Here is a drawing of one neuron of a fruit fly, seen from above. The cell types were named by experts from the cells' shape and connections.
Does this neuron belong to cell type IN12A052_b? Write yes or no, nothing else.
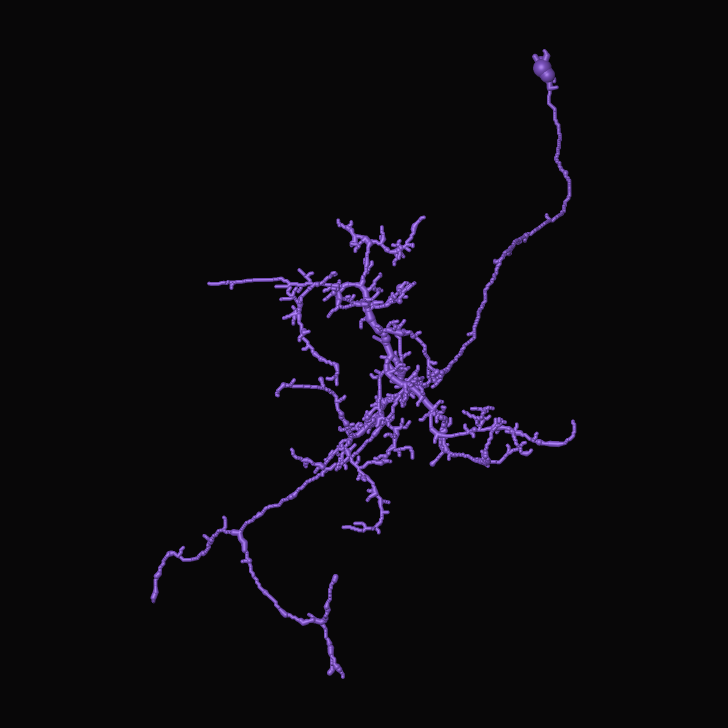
no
